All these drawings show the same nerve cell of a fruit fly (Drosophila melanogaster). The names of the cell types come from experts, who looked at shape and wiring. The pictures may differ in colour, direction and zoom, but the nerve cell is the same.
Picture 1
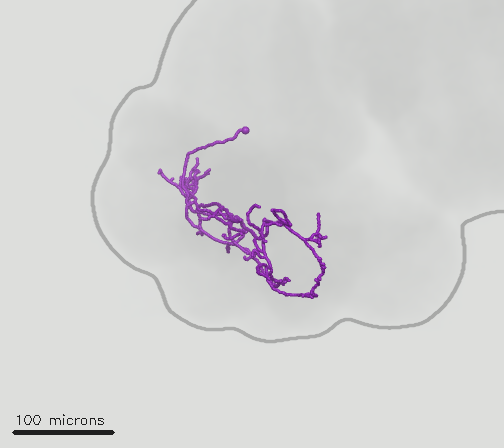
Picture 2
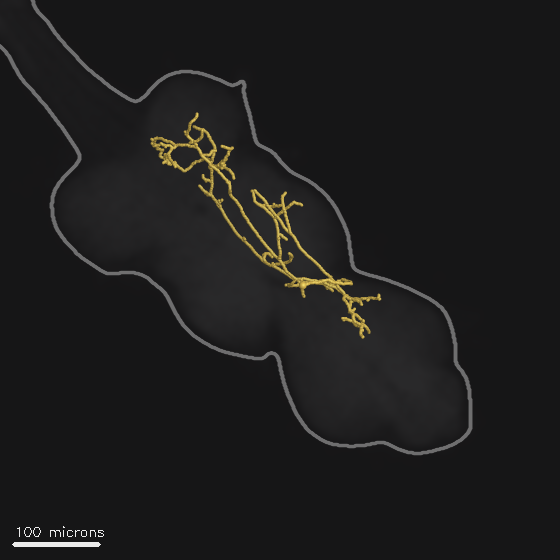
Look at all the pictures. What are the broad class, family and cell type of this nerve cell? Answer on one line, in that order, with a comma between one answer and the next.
nerve-cord intrinsic neuron, hemilineage 17A, IN17A053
